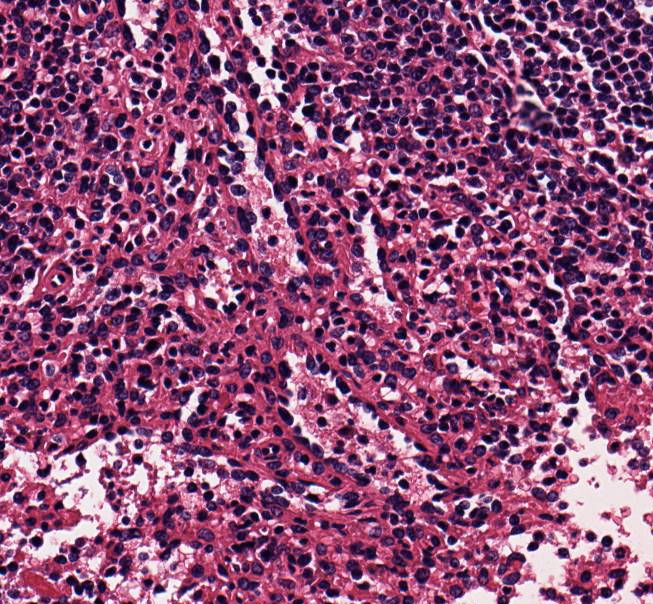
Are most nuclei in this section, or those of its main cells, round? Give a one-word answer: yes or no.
Yes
